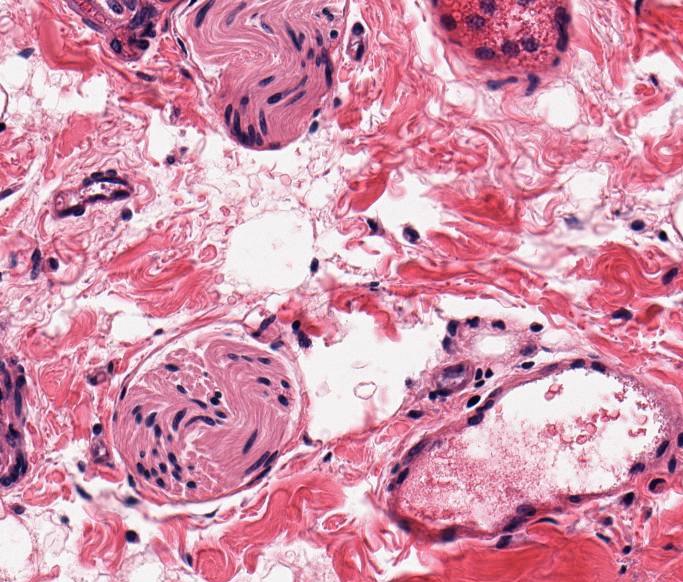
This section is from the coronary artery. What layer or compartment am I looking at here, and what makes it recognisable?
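This field is tunica adventitia. Sparse small dark spindle-shaped nuclei lie in the stroma, and clear spaces part the collagen bundles, the largest near the centre.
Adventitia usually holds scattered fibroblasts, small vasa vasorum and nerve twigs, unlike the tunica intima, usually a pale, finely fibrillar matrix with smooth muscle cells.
Two rounded nerve bundles lie at top centre and left of centre in the lower half; a thin-walled oval vessel at lower right holds pale pink granular material.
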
